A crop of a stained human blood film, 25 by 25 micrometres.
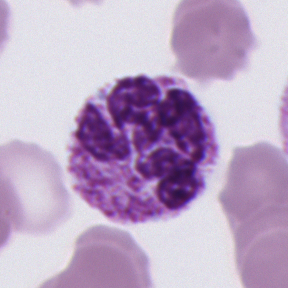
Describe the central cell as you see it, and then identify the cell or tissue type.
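Checked in turn: outline round; nucleus in several separate lobes linked by thin strands; no nucleoli visible in the lobes; lobes crowded into the upper and right part, leaving most exposed cytoplasm at the lower left. Result: segmented neutrophil.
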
